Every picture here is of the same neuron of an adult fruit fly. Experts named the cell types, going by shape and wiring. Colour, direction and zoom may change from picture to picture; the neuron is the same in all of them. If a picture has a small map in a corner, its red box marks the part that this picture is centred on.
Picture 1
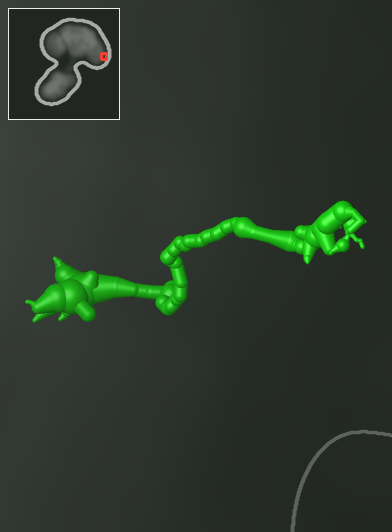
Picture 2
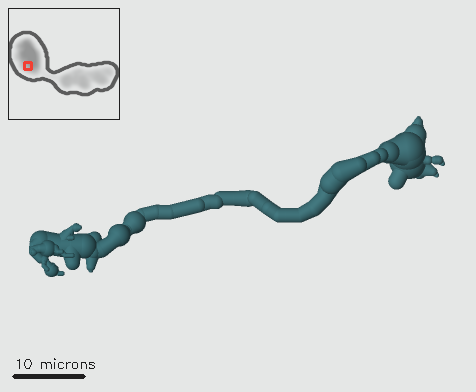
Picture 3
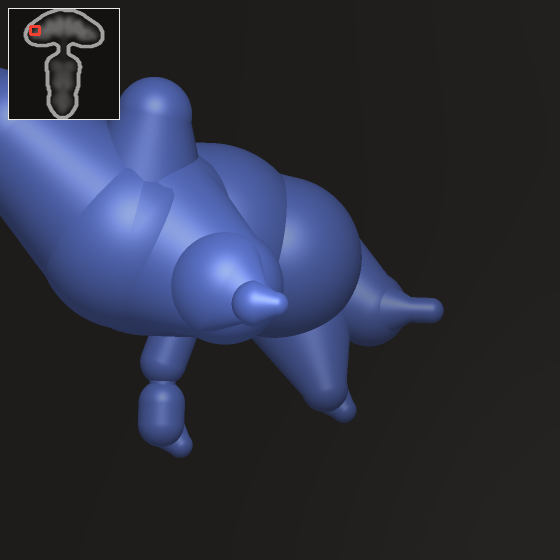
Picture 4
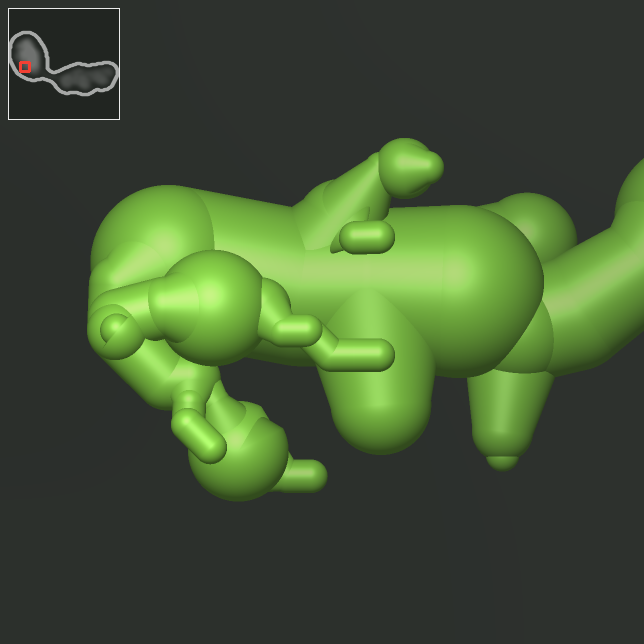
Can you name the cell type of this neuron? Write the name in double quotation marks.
"L2"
